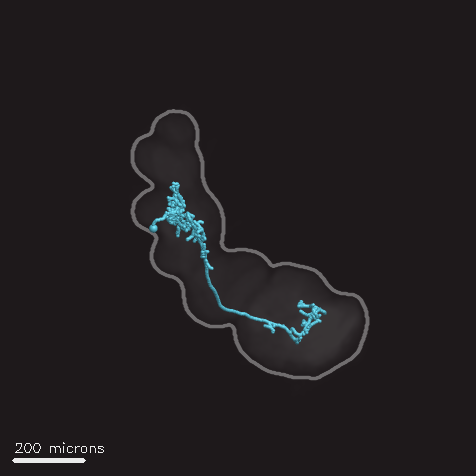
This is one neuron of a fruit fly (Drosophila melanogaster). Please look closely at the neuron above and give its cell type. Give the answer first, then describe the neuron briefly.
The cell type is AN06B034. It is an ascending neuron. From left to right in the picture it spans about 500 microns. As drawn here it is about as wide as it is tall.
